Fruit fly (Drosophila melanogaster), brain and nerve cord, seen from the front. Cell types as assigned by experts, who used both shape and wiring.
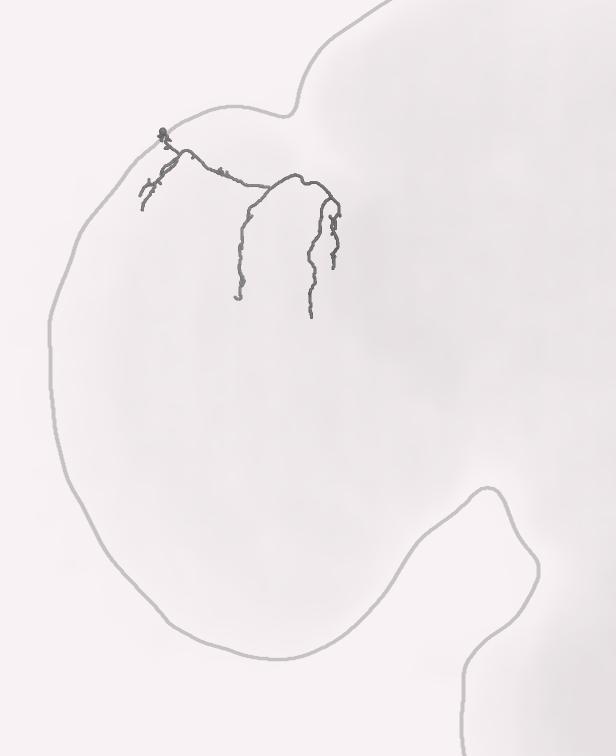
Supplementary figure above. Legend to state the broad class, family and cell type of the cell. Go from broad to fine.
optic-lobe intrinsic neuron; TmY; TmY9a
